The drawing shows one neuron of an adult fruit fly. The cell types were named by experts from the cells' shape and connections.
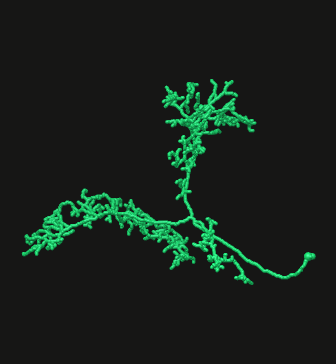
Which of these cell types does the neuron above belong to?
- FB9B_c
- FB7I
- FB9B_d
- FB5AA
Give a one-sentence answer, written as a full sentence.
As its cell type, this neuron has FB5AA.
